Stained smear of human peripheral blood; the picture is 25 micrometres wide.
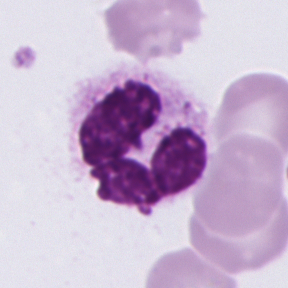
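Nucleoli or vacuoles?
Neither seen.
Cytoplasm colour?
Pale, faint pinkish tint.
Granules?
Fine, pink-violet, scattered throughout the cytoplasm.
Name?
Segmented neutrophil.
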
